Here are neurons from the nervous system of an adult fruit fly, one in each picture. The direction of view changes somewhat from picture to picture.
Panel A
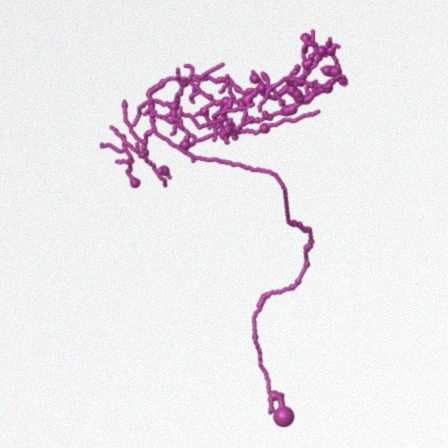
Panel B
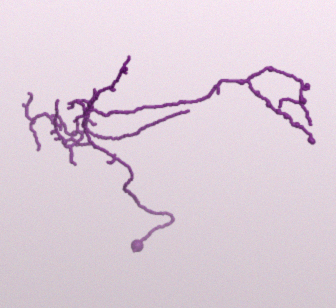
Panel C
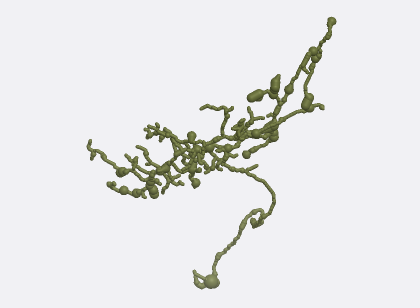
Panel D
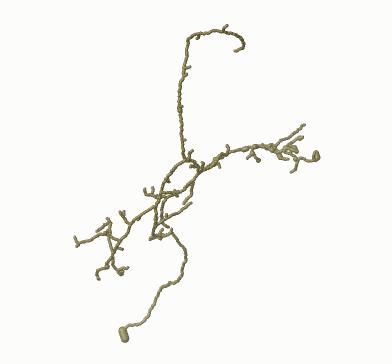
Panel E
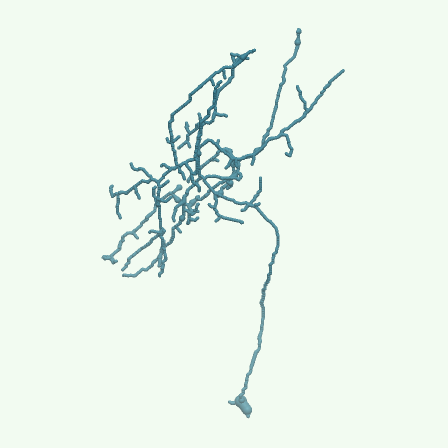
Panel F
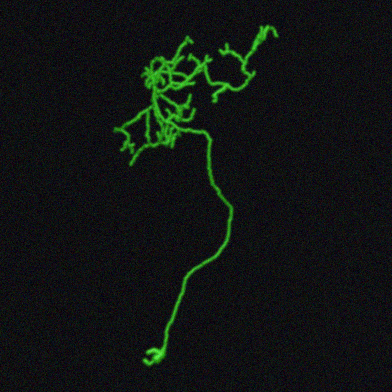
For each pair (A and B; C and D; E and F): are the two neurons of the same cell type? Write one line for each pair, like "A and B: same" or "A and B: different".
A and B: different
C and D: different
E and F: different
